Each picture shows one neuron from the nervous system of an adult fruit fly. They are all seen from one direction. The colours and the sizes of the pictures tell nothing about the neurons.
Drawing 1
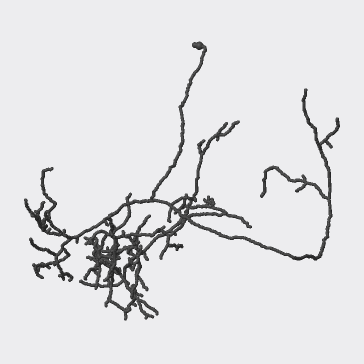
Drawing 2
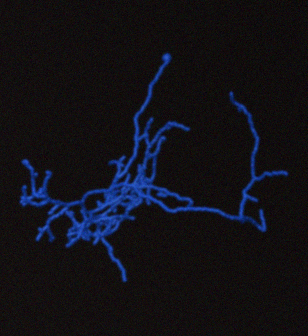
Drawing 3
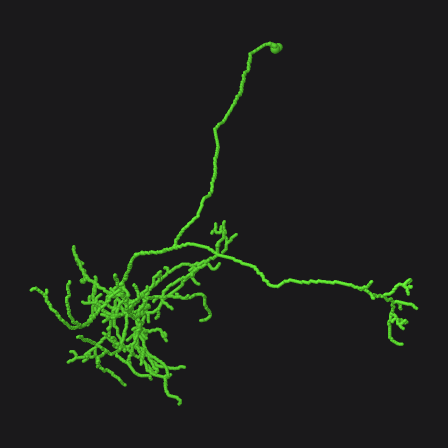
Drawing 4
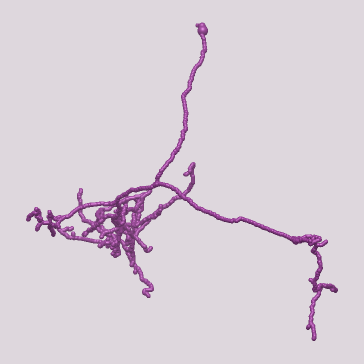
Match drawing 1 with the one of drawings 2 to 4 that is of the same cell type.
Drawing 2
